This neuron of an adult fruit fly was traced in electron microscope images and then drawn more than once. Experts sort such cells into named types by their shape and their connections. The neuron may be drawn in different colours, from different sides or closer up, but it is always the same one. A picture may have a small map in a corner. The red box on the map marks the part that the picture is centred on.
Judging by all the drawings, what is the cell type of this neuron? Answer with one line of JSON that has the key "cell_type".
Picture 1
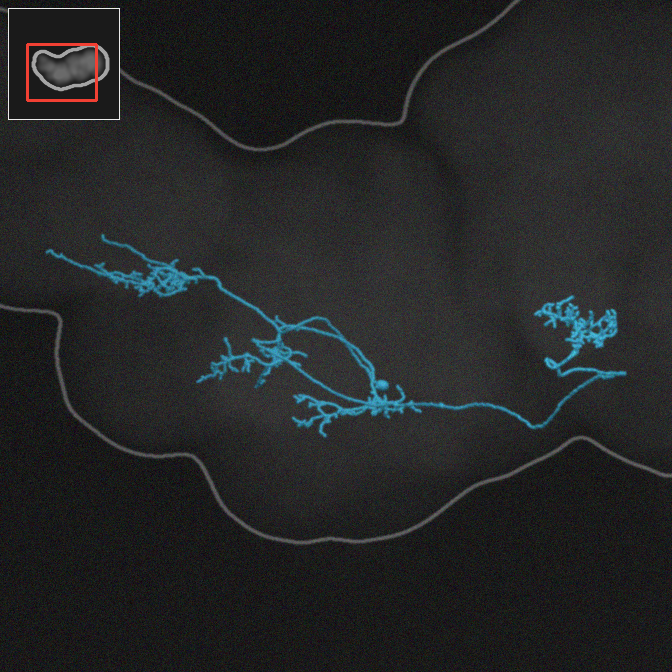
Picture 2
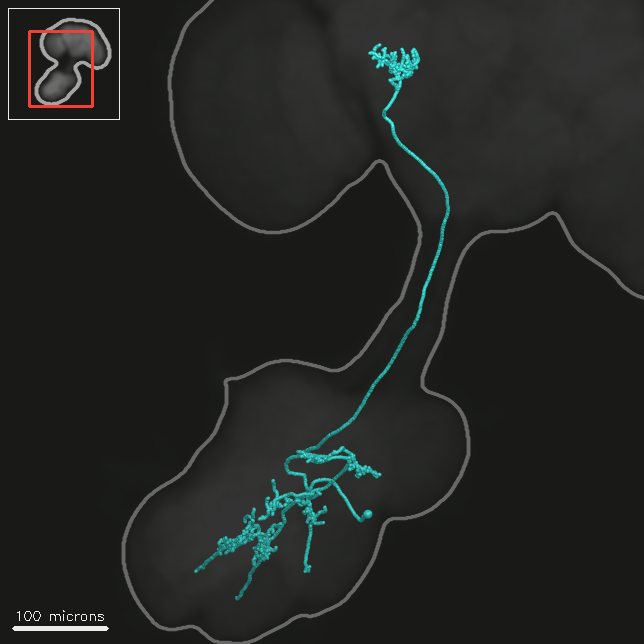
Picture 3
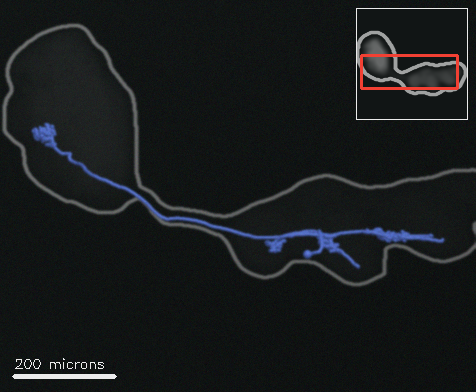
{"cell_type": "AN08B024"}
